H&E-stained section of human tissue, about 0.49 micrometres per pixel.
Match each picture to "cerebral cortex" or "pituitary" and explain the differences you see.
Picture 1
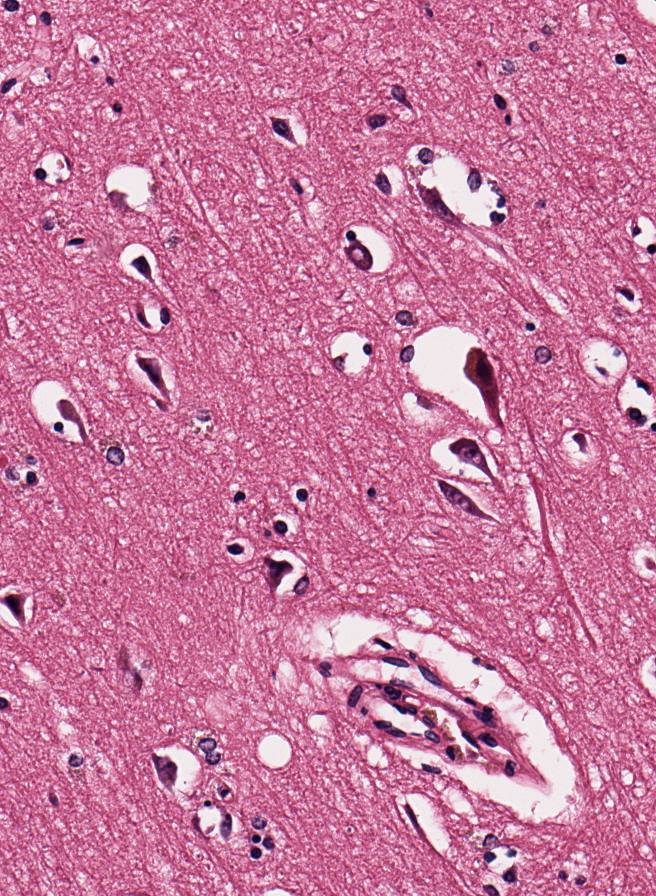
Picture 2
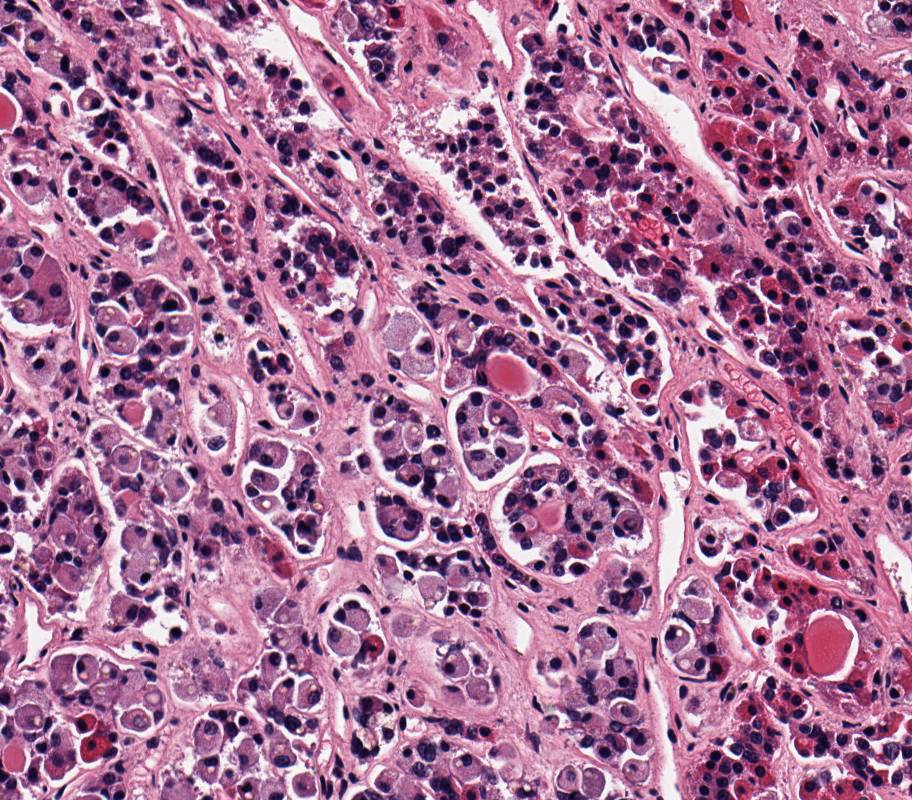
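Right, picture 1 is cerebral cortex and picture 2 is pituitary. In picture 1 I see finely fibrillary pink neuropil throughout, with no epithelium or glands, and angular, triangular neurons with dark purple cytoplasm and nuclei scattered across it.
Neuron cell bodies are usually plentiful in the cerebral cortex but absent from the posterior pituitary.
Small round glial nuclei dot it as well, a few clustered at lower left. Picture 2, by contrast, is built of rounded and elongated nests split by delicate pink septa carrying spindle-shaped nuclei; larger cells with pale grey-purple cytoplasm and round central nuclei fill the lower left and centre.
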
